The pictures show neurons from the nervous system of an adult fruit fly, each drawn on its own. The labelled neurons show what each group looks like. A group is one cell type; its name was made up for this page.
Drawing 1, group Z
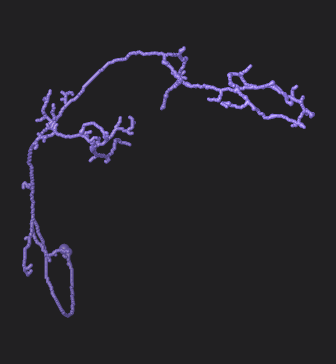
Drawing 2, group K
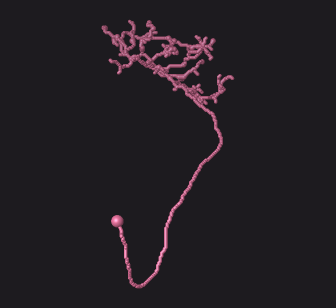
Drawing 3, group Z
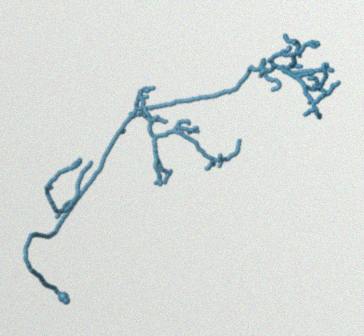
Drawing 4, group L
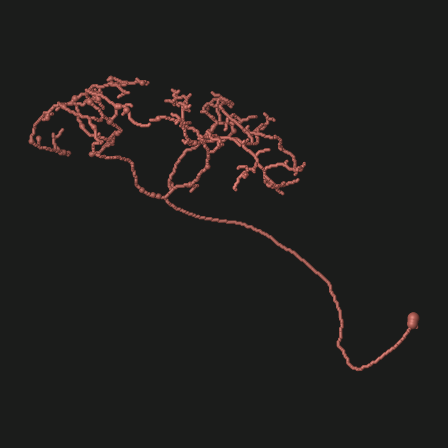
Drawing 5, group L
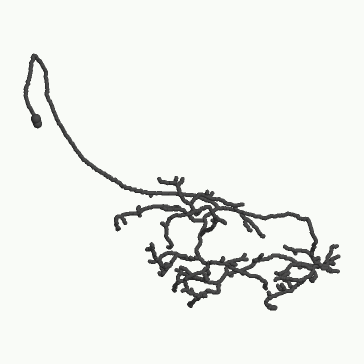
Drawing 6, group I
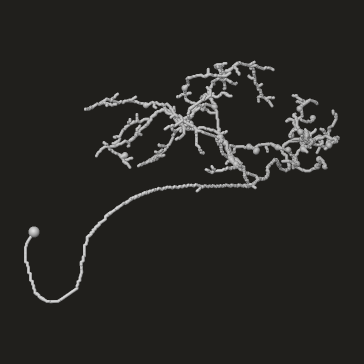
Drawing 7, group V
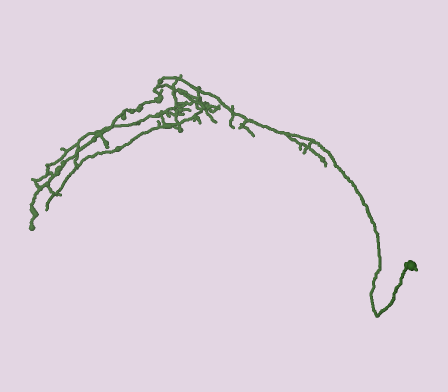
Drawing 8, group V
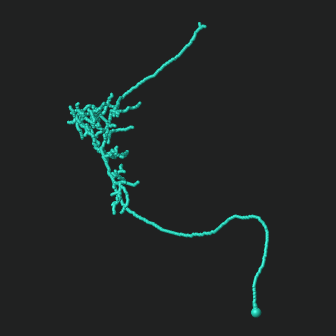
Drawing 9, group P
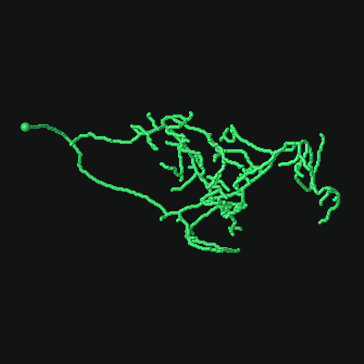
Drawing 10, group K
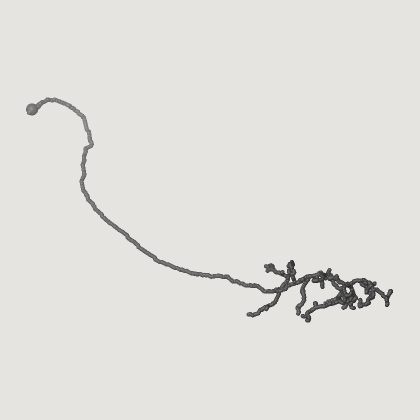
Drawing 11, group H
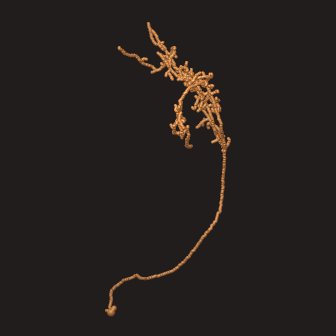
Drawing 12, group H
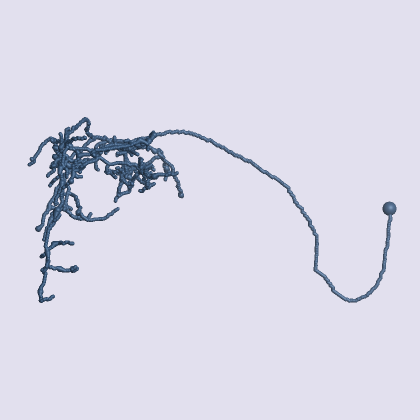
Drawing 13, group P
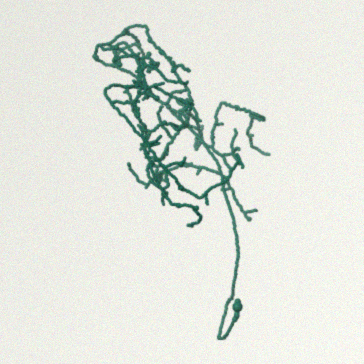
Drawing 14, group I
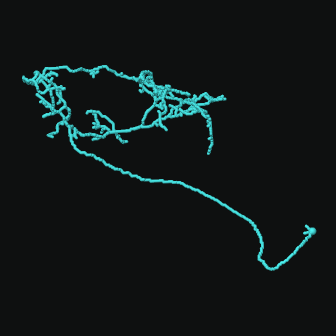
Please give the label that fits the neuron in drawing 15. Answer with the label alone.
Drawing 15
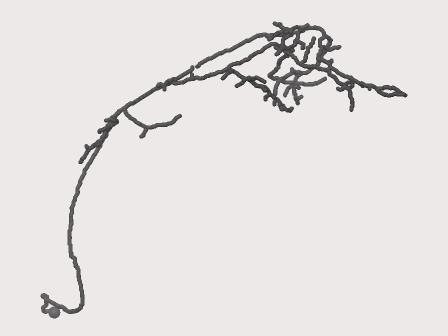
group H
